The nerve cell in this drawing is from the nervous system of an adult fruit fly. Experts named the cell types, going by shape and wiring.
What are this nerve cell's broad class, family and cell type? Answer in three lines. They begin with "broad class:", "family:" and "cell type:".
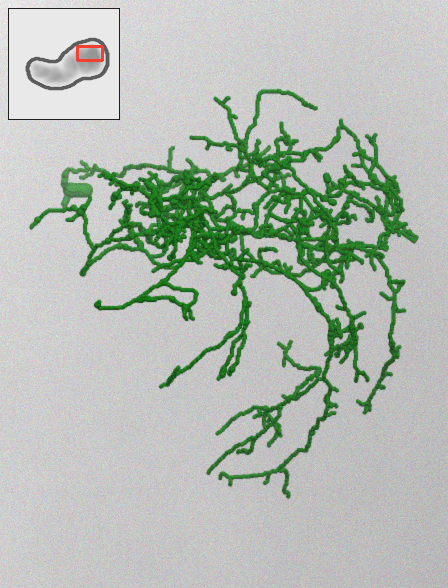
broad class: central-brain intrinsic neuron
family: hemilineage SMPpv2_dorsal
cell type: SMP273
